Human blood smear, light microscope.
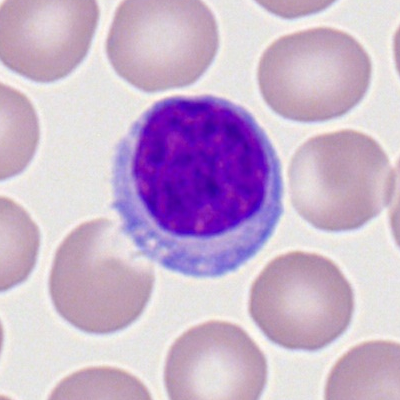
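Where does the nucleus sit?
Off-centre toward the upper right, filling most of the cell; the cytoplasm, less than the nuclear area, is widest at the lower left.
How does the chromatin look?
Dark purple and coarsely clumped.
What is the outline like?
Roughly round, slightly ragged at the lower left.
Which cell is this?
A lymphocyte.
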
